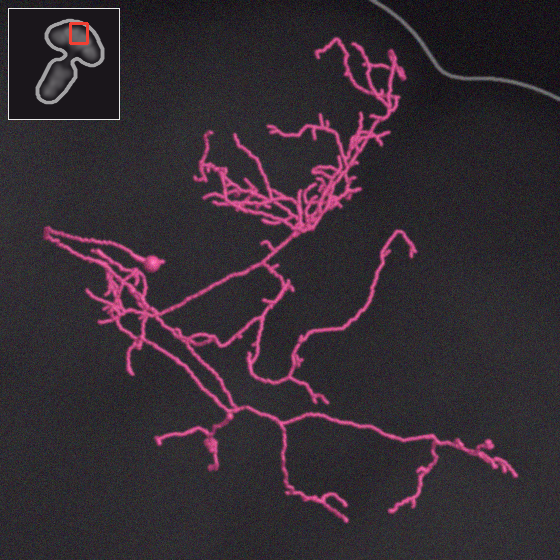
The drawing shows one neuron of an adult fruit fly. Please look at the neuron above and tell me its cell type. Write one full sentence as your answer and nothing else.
The type of this neuron is the cell type CL178.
